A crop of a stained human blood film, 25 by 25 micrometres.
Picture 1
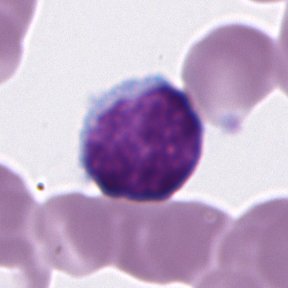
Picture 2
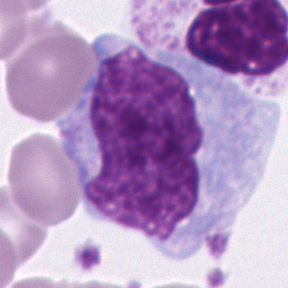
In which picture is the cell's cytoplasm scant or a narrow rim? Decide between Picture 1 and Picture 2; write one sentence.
Picture 1 contains a cell with scant cytoplasm around its nucleus.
